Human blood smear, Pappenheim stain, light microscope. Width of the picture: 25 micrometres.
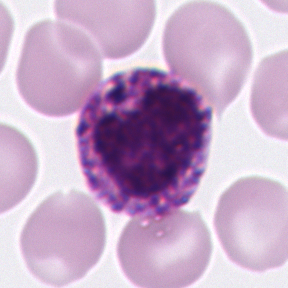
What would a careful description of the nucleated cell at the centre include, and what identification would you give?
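The cell is roughly round, with a slightly bumpy edge. A single unlobed nucleus fills most of it, and the cytoplasm forms only a narrow rim around the nucleus. Coarse dark blue-purple granules crowd this cytoplasm all around the cell. The cell is a basophil.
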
